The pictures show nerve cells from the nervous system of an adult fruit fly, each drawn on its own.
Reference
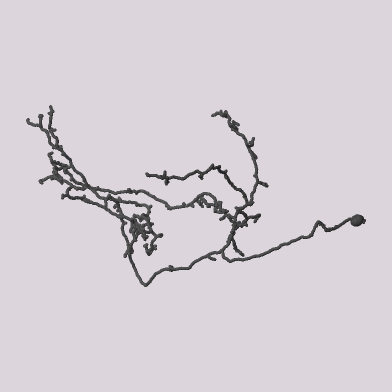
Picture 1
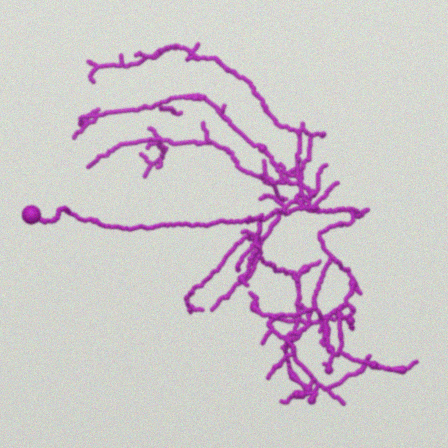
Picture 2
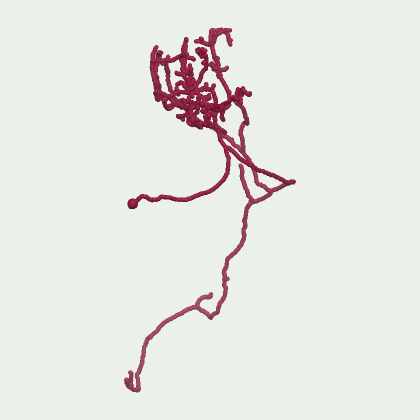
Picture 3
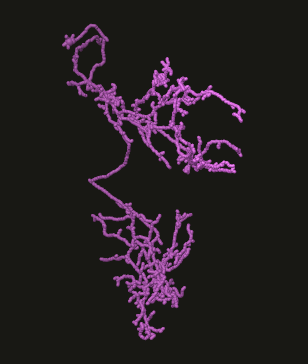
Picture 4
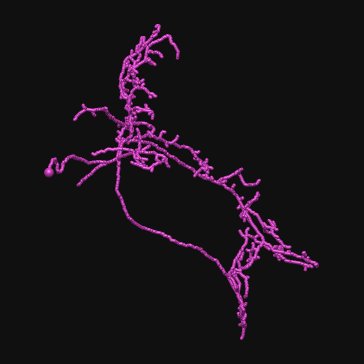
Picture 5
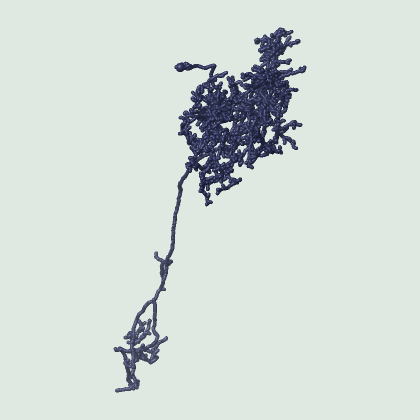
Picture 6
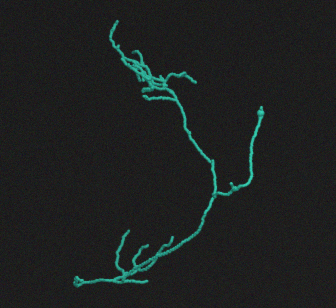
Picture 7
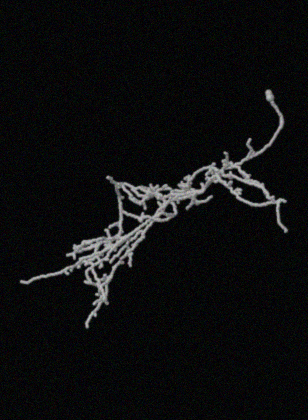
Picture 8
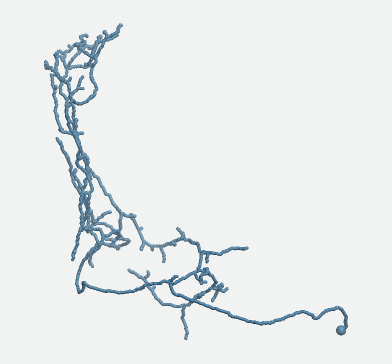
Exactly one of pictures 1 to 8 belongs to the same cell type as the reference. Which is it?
8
